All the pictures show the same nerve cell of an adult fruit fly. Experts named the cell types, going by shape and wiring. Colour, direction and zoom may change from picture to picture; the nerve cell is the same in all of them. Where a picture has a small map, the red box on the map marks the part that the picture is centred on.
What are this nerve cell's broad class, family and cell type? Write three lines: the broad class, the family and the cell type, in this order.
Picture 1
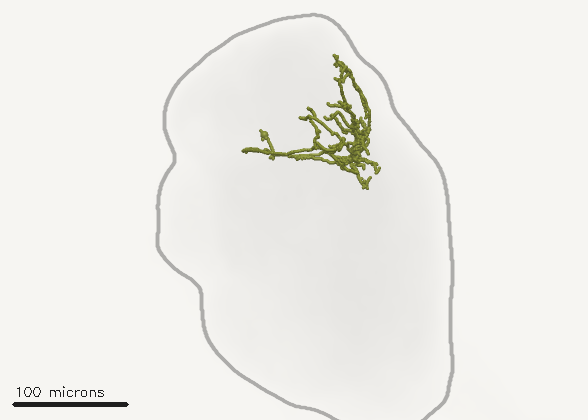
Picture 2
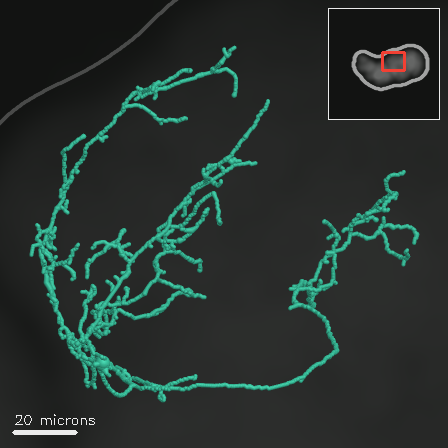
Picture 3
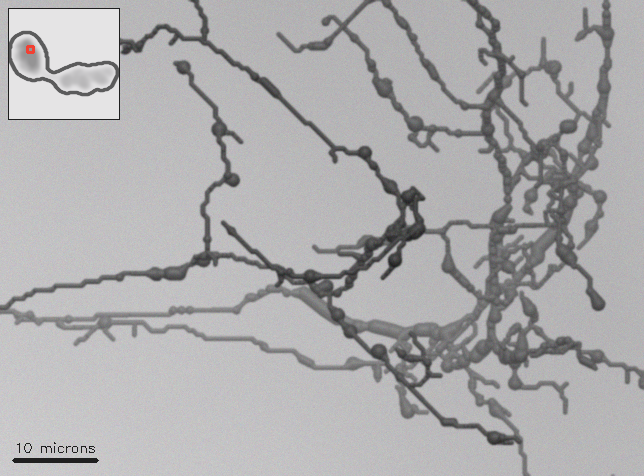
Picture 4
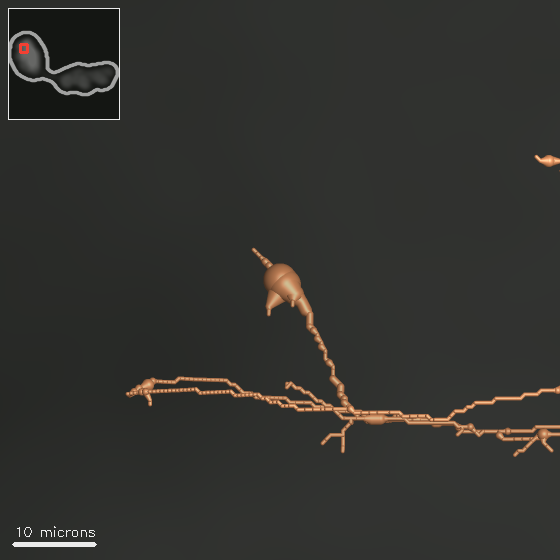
central-brain intrinsic neuron
hemilineage SLPav1_medial
PLP064_a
